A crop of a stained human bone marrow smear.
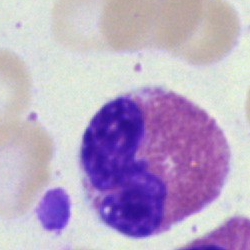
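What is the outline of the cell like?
Smooth and rounded.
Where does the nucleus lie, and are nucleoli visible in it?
Against the left side of the cell; no nucleoli are visible.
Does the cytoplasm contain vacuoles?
No vacuoles are shown.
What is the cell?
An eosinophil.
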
